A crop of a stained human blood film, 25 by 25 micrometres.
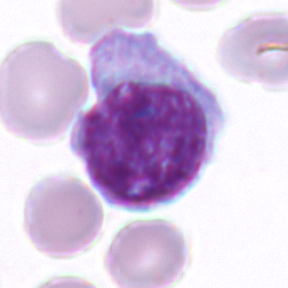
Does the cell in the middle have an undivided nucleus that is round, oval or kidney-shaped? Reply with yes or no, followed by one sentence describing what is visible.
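Yes. The nucleus is not indented or lobed.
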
